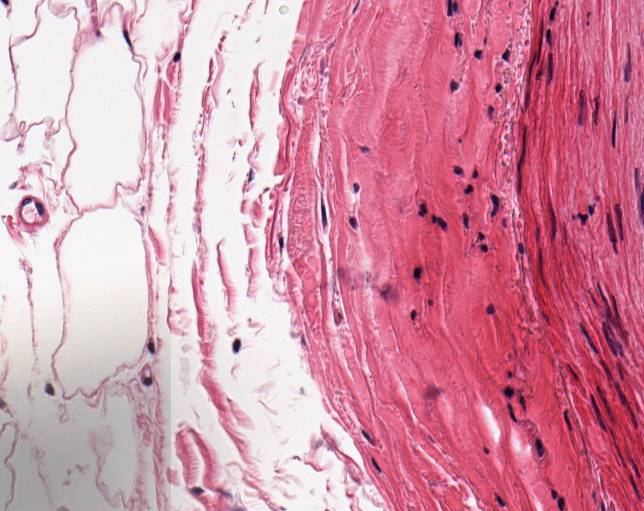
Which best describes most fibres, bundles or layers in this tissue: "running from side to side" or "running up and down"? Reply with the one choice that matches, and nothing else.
Running up and down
